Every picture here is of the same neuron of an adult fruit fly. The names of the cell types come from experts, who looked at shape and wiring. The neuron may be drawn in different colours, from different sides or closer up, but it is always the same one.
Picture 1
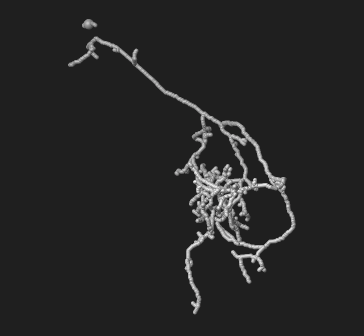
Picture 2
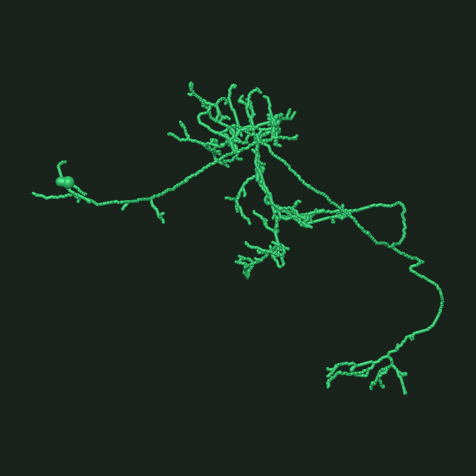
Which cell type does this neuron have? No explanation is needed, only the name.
ICL005m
